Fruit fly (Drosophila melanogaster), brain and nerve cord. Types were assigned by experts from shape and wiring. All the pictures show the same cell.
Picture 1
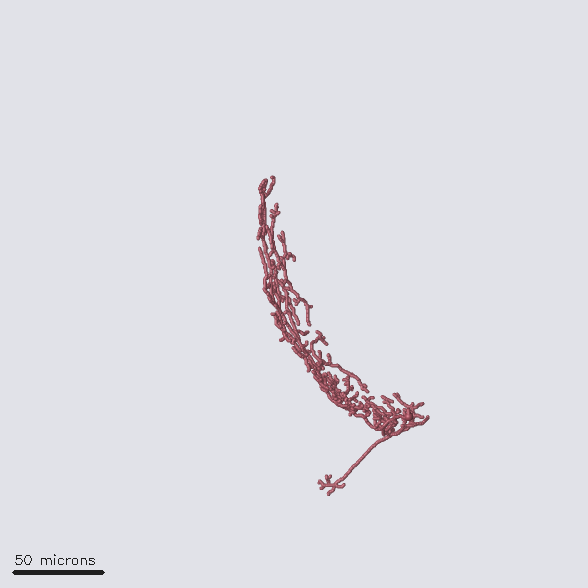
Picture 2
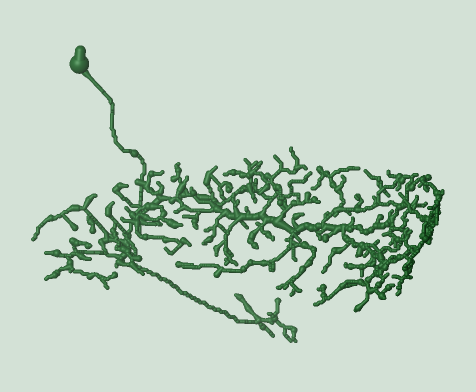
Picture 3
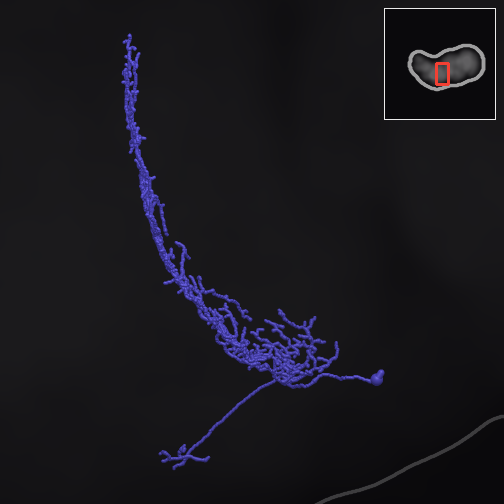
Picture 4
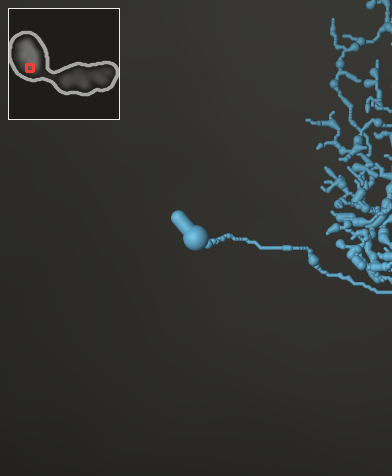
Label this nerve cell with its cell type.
Pm7_Li28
